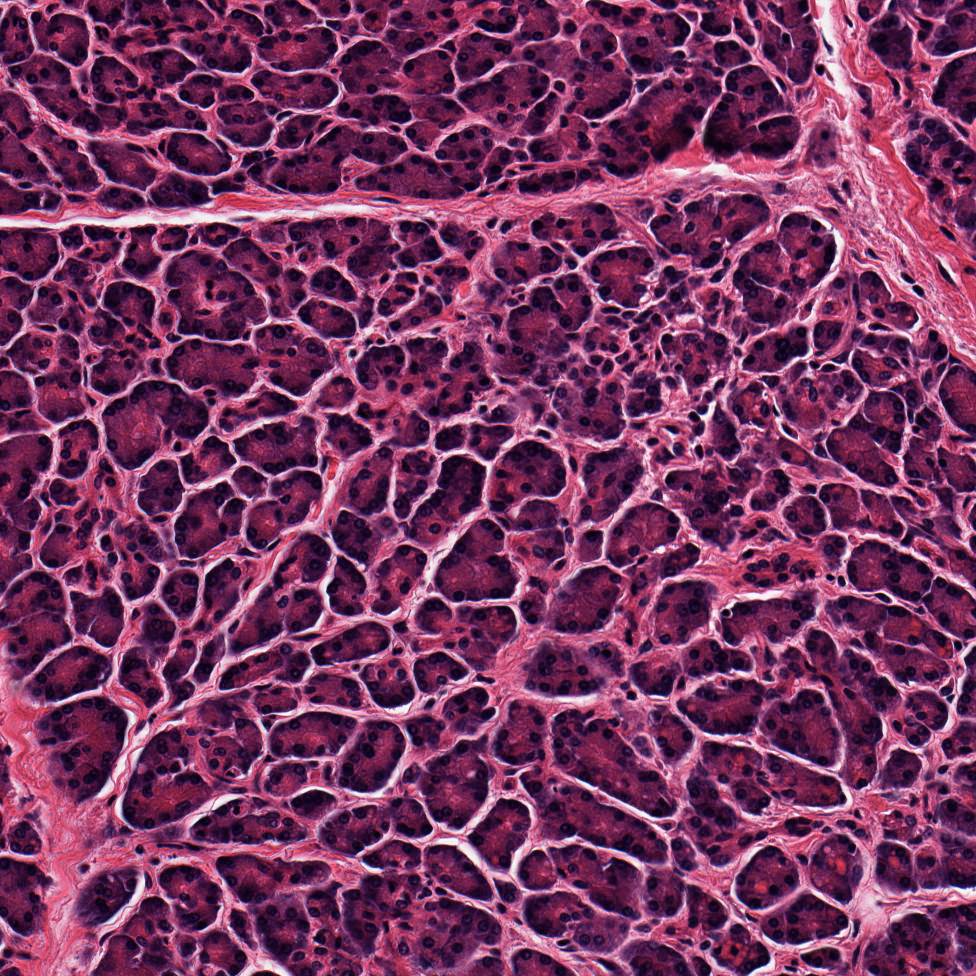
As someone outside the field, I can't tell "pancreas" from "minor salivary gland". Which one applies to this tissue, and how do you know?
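This is pancreas. Small rounded acini pack the lobules, lumina barely seen. Round dark nuclei sit toward each acinus's outer edge, and the cytoplasm stains densely deep purple-red.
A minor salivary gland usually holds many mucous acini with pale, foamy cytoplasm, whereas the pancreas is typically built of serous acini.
That dark cytoplasm is far from pale and foamy.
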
